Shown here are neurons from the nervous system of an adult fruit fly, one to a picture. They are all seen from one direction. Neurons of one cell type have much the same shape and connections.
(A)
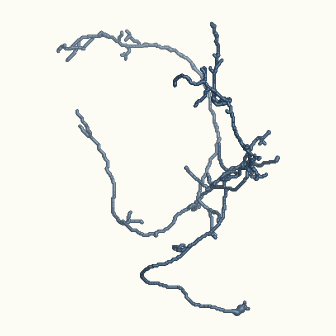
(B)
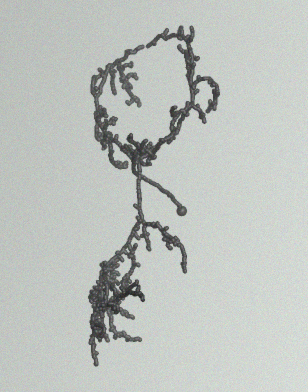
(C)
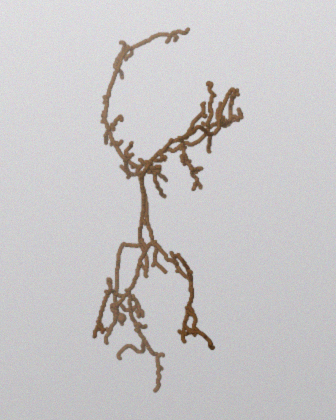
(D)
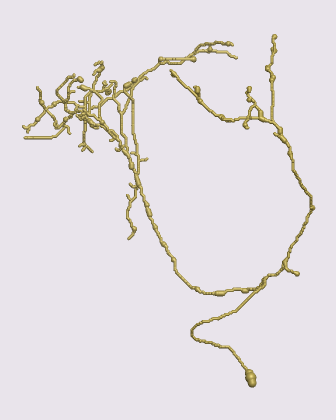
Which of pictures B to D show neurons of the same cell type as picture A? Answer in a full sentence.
Picture D is of the same cell type.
